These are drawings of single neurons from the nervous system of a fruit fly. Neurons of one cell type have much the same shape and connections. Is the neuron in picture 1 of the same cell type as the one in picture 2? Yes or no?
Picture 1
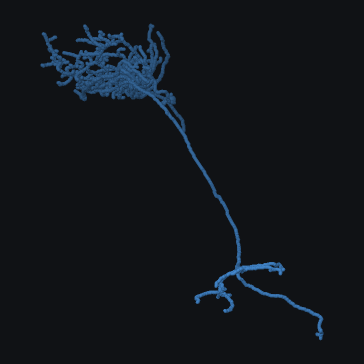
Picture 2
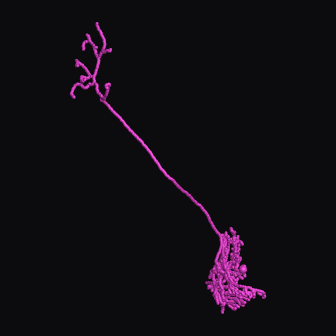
yes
